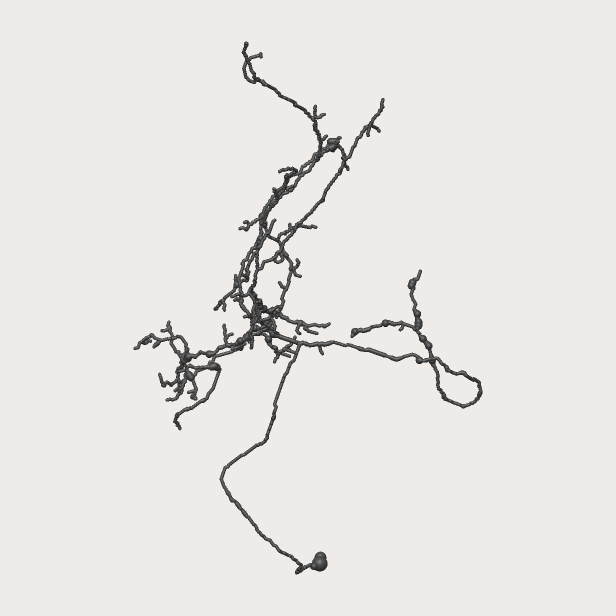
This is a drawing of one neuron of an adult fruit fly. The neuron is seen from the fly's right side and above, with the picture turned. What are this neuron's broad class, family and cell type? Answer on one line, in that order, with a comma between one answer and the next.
nerve-cord intrinsic neuron, hemilineage 08A, IN08A050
